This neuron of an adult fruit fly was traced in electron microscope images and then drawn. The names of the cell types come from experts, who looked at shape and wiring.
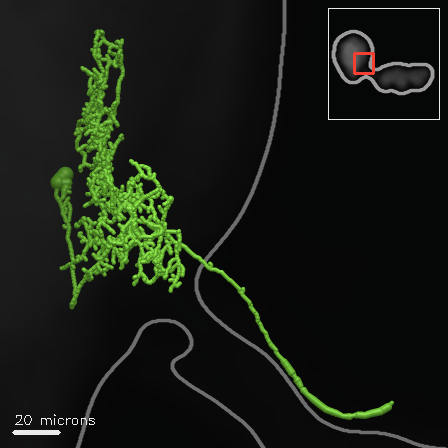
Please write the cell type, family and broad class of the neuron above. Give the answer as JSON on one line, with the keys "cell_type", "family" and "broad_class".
{"cell_type": "GNG283", "family": "hemilineage LB12", "broad_class": "motor neuron of the brain"}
